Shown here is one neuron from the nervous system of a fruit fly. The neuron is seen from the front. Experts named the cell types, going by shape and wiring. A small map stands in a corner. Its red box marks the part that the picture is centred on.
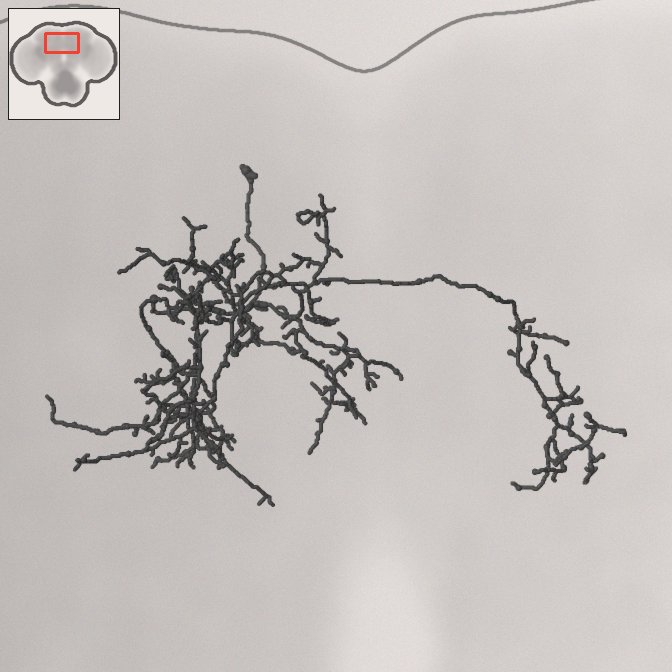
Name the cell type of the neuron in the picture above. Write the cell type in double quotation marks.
"CL235"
